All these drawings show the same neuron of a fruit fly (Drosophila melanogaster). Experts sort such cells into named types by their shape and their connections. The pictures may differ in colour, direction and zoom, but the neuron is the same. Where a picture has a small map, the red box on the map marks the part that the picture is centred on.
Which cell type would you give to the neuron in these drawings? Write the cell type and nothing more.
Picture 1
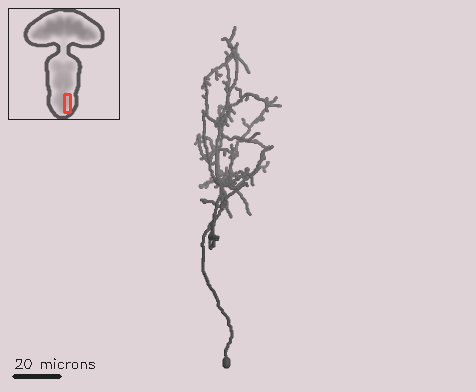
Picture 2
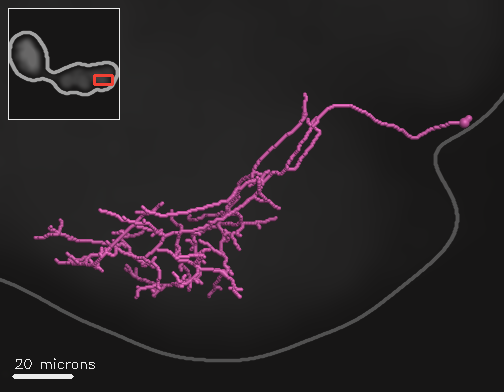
IN20A.22A086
